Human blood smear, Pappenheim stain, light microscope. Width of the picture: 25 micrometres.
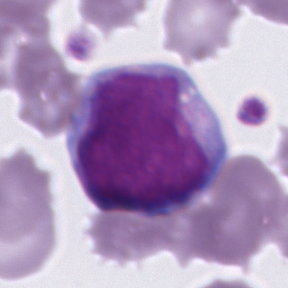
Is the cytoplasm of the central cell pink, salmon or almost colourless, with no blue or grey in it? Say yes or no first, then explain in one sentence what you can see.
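No. The cytoplasm is blue.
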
